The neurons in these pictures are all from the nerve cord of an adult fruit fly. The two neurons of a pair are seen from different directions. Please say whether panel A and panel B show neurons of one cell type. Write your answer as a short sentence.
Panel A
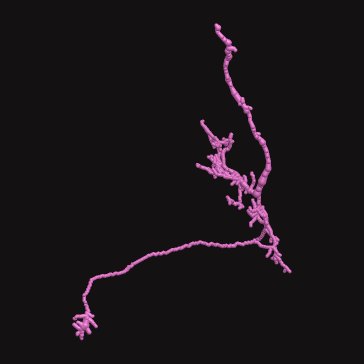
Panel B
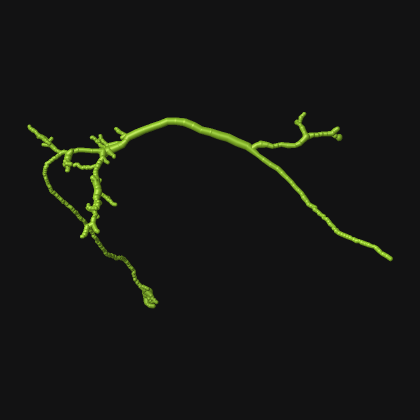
They are of the same cell type.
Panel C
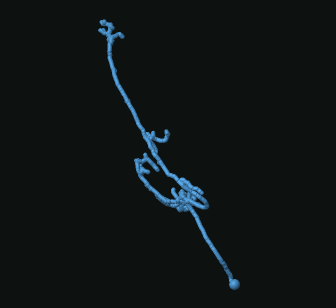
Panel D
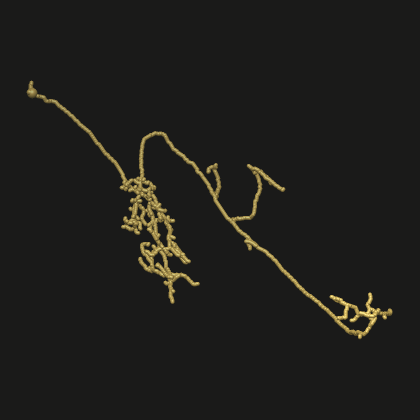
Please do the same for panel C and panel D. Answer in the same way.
They are of the same cell type.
